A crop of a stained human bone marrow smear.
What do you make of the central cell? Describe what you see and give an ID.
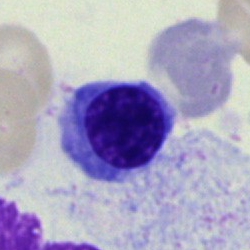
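Look at how the nucleus is pushed off-centre, over toward the right. Its chromatin is dense and dark purple, clumped coarsely, with no nucleolus to be seen. There are no granules in the cytoplasm either. You're looking at an erythroblast.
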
